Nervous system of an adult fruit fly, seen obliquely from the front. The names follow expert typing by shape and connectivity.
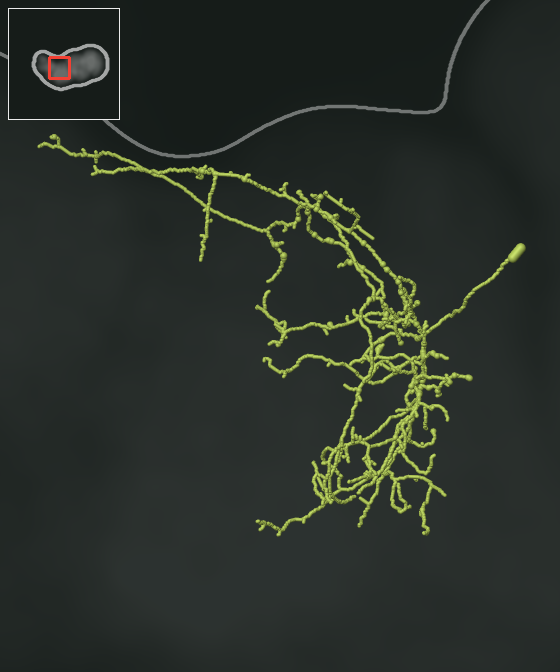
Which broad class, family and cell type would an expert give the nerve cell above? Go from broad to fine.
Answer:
nerve-cord intrinsic neuron; hemilineage 17A; IN17A078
